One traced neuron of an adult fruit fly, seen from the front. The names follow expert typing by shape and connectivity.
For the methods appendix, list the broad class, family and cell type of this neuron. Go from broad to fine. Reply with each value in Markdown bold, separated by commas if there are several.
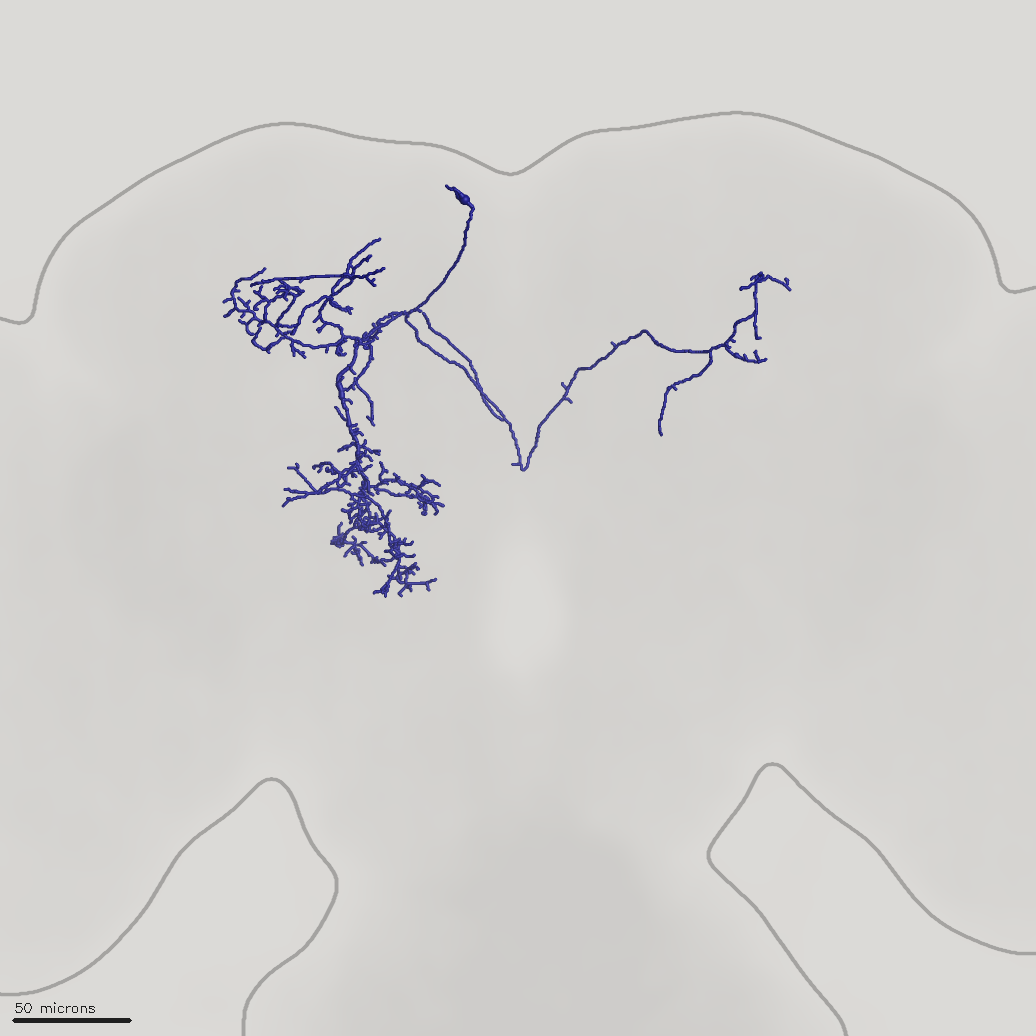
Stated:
**central-brain intrinsic neuron**, **hemilineage SMPad2**, **VES202m**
